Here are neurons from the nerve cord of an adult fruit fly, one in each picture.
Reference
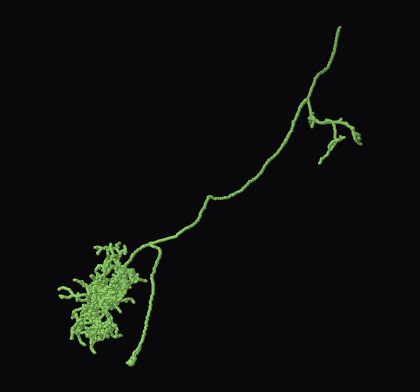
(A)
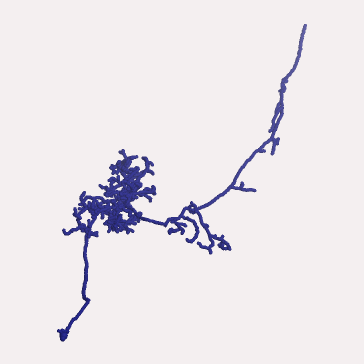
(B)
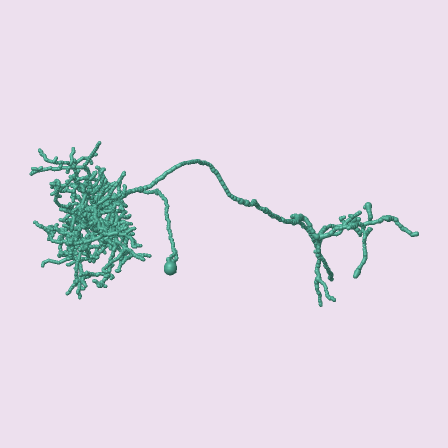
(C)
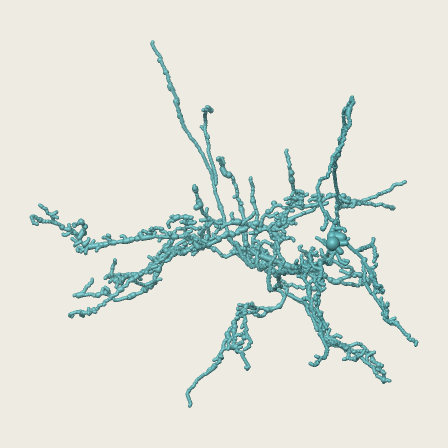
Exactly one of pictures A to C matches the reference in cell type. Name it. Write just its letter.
B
